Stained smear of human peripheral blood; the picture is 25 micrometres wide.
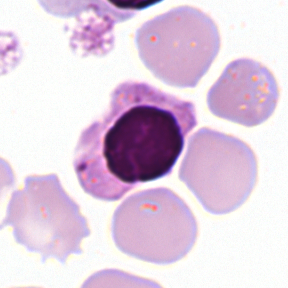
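Normoblast, the nucleated cell at the centre of a stained peripheral blood smear. Its outline is irregular, with uneven bulges rather than a smooth curve. The nucleus is round and smooth-edged, without indentation, and its chromatin is dense and dark purple throughout. No nucleoli can be seen.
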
